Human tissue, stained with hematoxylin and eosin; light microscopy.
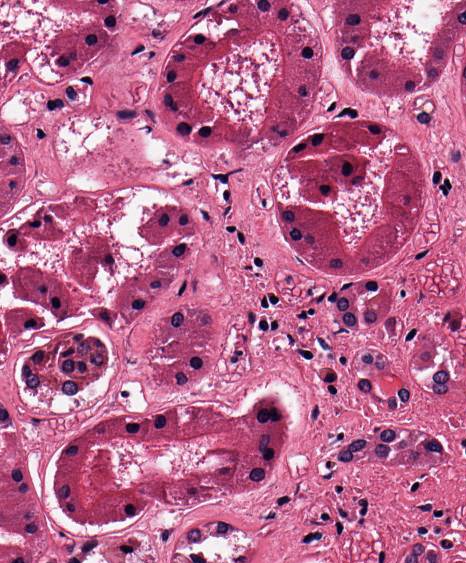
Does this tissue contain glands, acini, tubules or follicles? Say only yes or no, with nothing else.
Yes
